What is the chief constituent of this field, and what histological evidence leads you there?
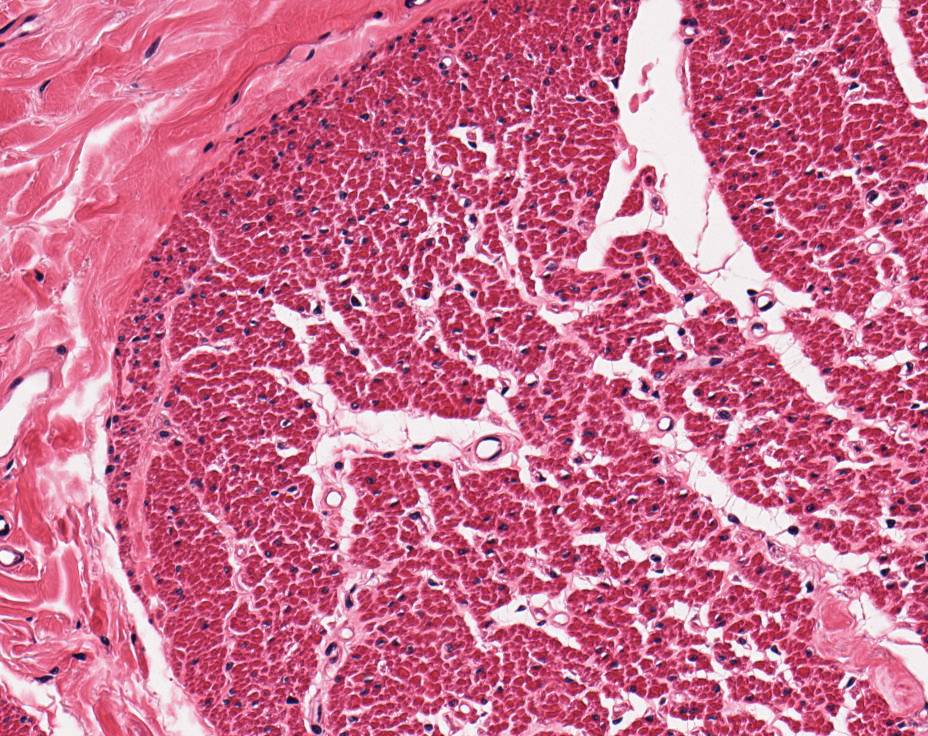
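Here we have smooth muscle. Most of the field is a large mass of tightly packed, small, deeply red cross-sectioned profiles.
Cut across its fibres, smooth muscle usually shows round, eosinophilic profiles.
Branching white clefts and thin pale septa split it into irregular bundles. Small dark blue oval nuclei are scattered fairly evenly throughout. No epithelium or glands appear anywhere.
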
